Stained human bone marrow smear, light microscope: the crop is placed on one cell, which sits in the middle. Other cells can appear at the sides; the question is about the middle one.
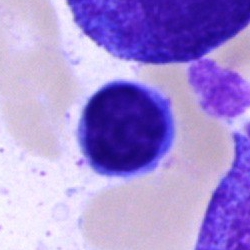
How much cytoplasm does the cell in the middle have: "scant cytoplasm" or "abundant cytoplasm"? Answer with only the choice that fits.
Scant cytoplasm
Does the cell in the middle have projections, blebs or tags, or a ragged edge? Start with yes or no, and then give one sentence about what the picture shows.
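No. The cell outline is round and smooth.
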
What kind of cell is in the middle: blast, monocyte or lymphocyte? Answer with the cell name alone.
lymphocyte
